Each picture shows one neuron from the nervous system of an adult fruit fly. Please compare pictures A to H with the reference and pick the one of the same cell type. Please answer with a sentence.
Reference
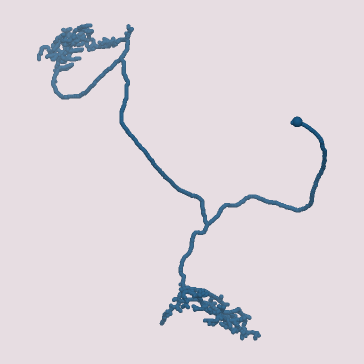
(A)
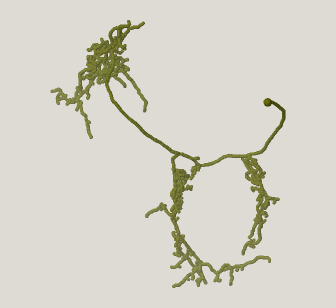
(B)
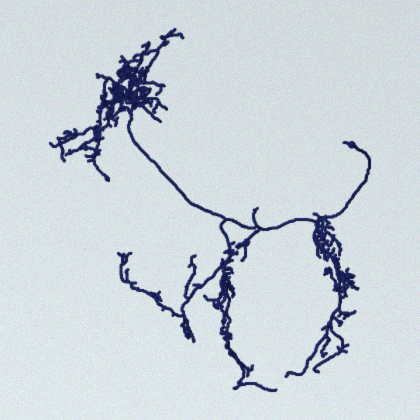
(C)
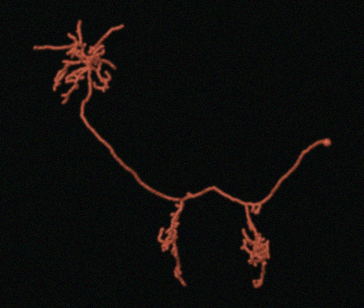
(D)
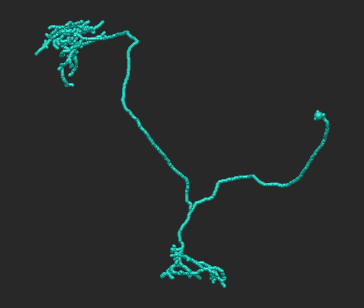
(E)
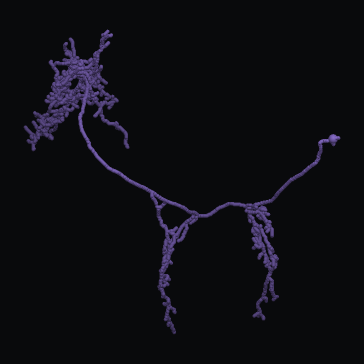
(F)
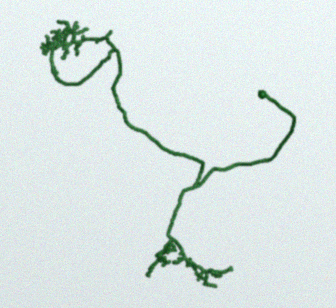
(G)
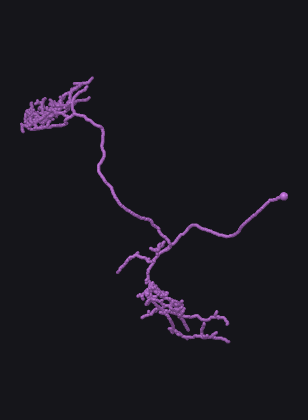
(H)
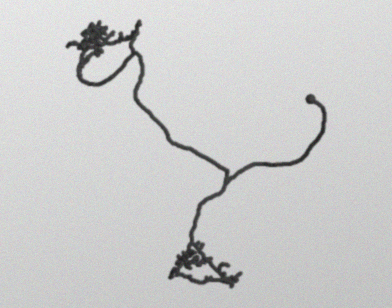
Picture H shows a neuron of the same cell type.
